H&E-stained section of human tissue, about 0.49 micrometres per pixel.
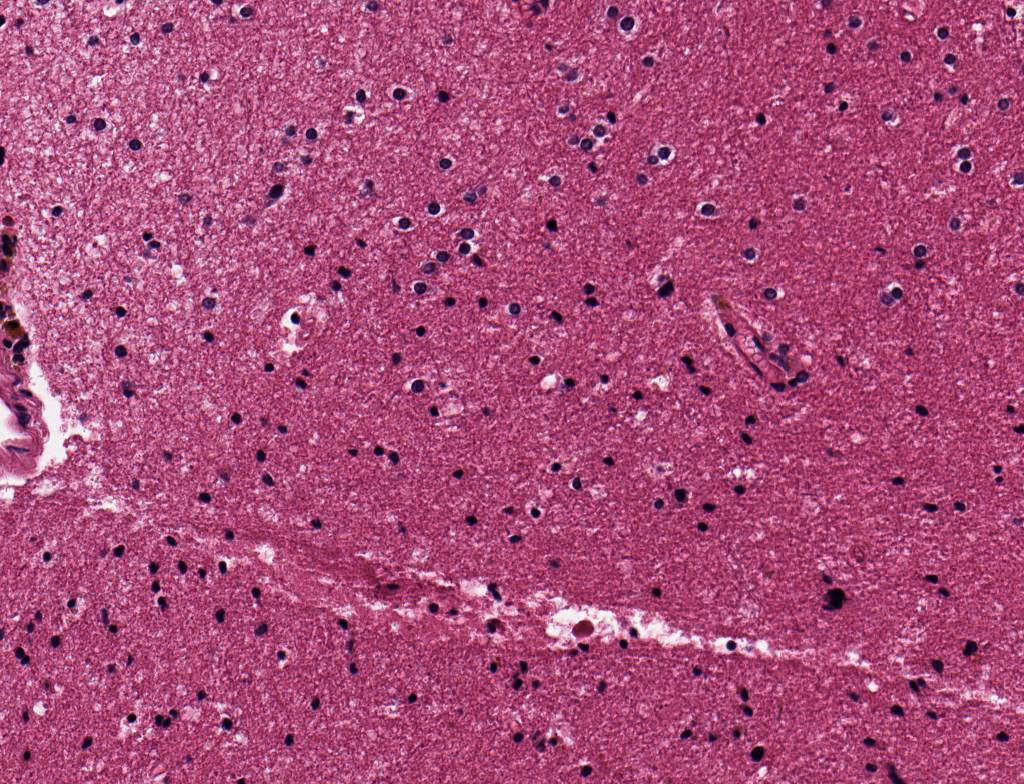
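Cerebral cortex: most cells show only small, round, dark nuclei with little or no visible cytoplasm, spread singly and fairly evenly across the field rather than in clusters or sheets. In the upper half, many of these nuclei sit within a clear halo. At the left edge, a cut vessel has a pink wall with brown pigment granules beside it.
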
